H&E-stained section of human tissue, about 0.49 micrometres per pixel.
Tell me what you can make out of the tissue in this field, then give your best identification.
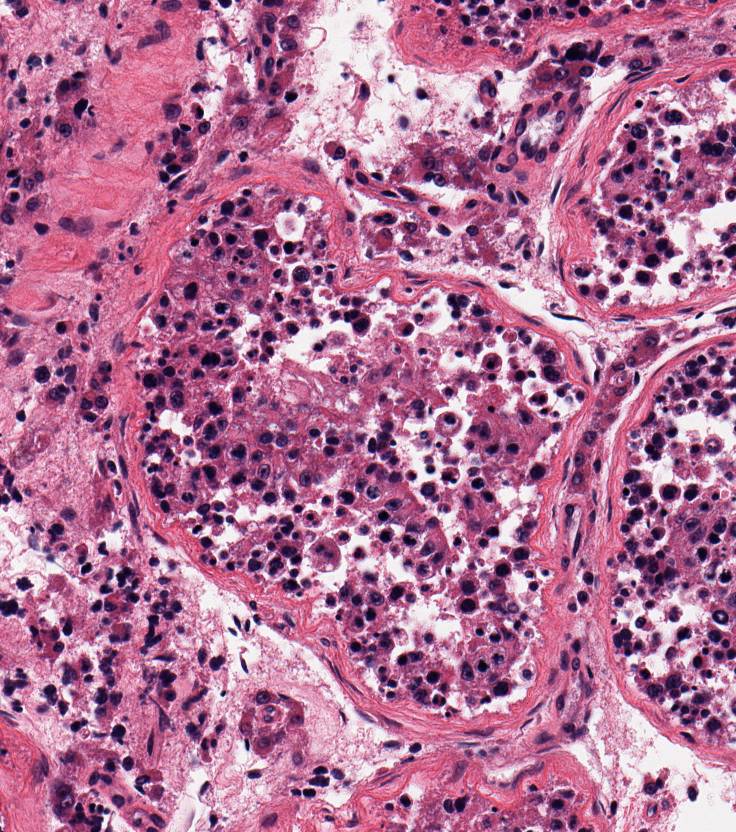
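Rounded units outlined by pink fibrous walls: one big one in the centre, parts of others at right and top. Each is packed with loosely arranged cells, many with round, dark nuclei; small clear gaps sit among them, not one open central lumen. The walls are wavy pink collagen with flattened, elongated nuclei running parallel. It's testis.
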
